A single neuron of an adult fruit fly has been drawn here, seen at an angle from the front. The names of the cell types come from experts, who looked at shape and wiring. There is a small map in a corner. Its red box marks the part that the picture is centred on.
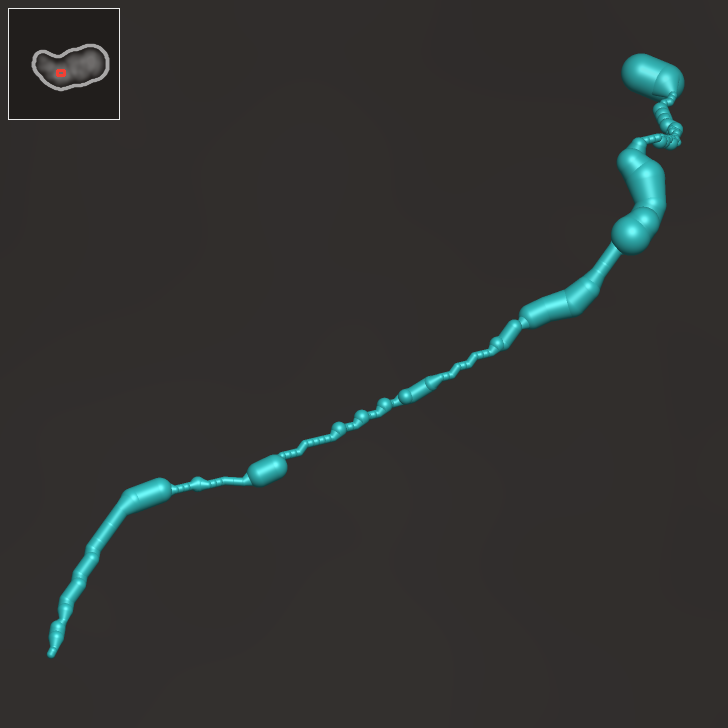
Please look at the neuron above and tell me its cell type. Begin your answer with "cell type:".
cell type: R7p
